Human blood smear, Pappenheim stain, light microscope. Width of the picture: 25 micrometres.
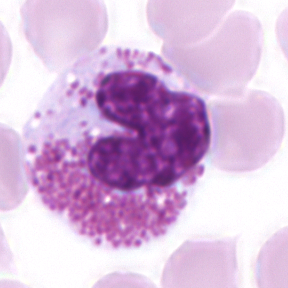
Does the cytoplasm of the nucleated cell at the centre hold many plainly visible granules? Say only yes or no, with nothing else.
Yes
